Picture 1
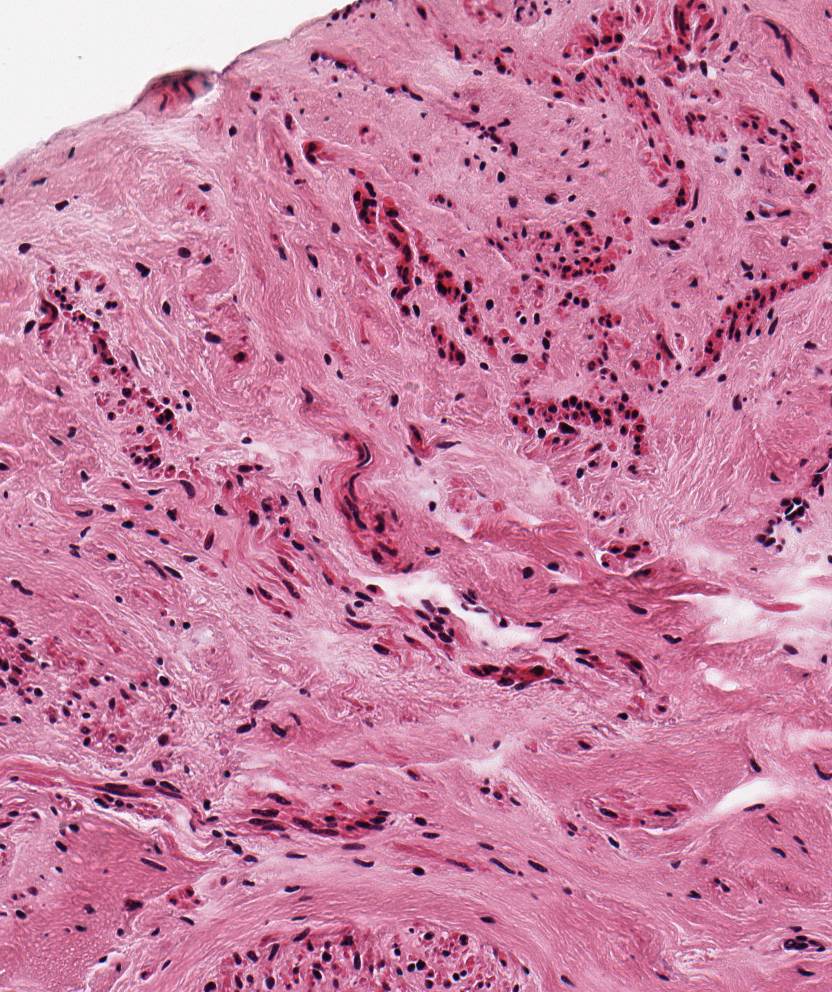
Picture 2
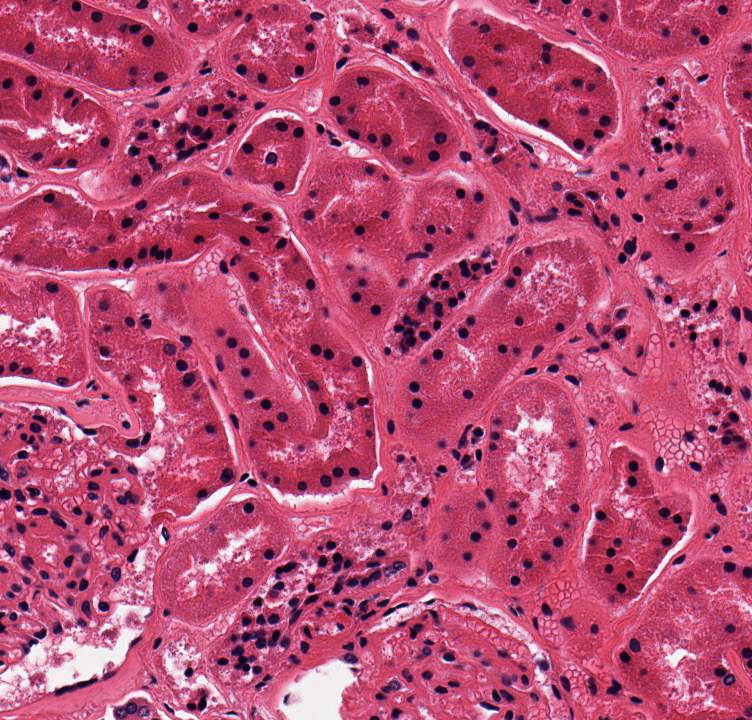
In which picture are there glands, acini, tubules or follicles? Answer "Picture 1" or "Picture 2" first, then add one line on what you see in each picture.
Picture 2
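In picture 1: No glands or fat cells are present anywhere in the field.
In picture 2: The whole field is packed with closely set tubules cut in cross and oblique section.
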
